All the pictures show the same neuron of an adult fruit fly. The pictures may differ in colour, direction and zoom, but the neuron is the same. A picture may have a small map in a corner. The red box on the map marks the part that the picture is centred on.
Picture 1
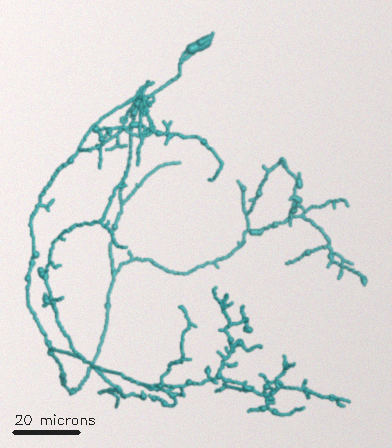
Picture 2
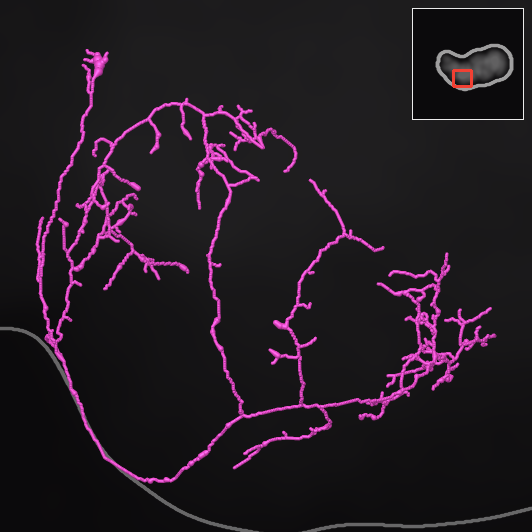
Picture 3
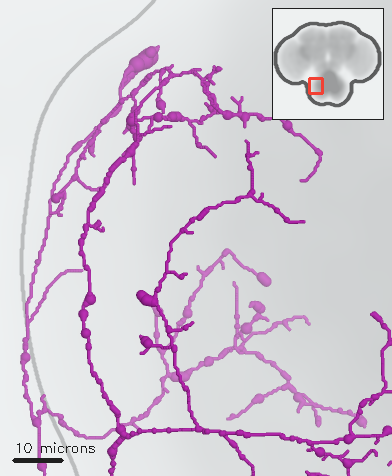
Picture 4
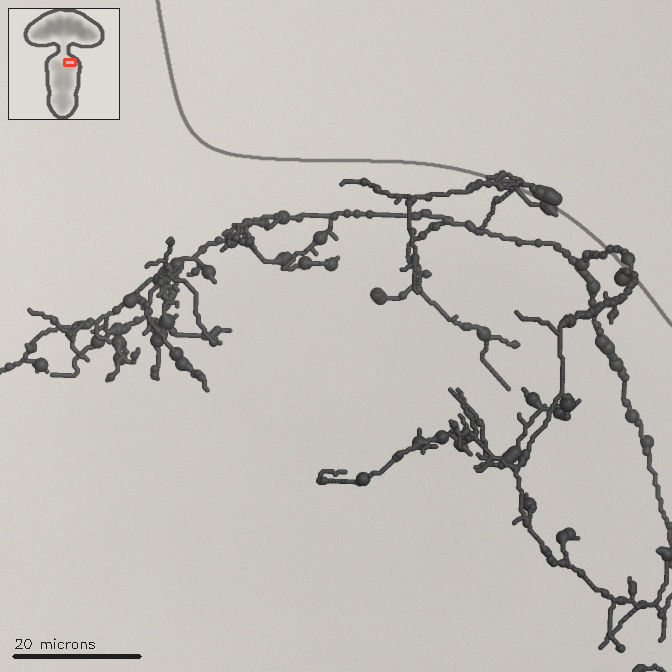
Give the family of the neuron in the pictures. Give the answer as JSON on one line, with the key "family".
{"family": "hemilineage 19A"}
